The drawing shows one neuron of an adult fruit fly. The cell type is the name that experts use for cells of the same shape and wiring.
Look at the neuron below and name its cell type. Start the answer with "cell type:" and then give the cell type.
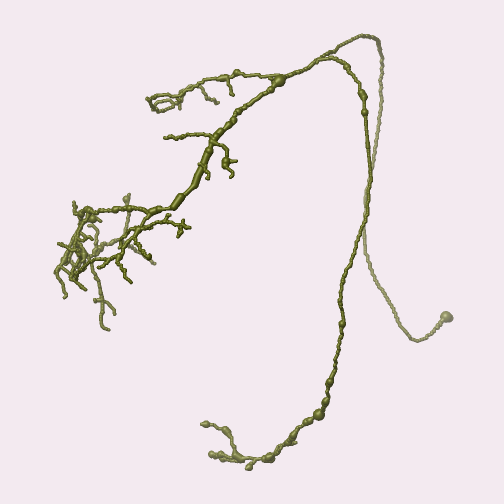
cell type: IN08A041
